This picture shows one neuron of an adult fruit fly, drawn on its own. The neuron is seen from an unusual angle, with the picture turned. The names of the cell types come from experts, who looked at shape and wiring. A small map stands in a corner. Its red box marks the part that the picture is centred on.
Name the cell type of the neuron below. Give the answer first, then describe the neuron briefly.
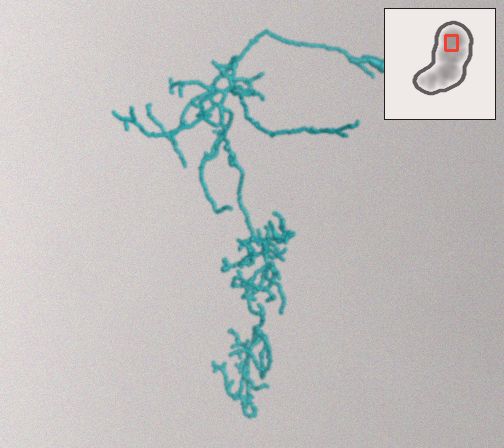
Its cell type is PAM06. This is a central-brain intrinsic neuron. The picture shows dozens of branch ends. As drawn here it is taller than it is wide.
